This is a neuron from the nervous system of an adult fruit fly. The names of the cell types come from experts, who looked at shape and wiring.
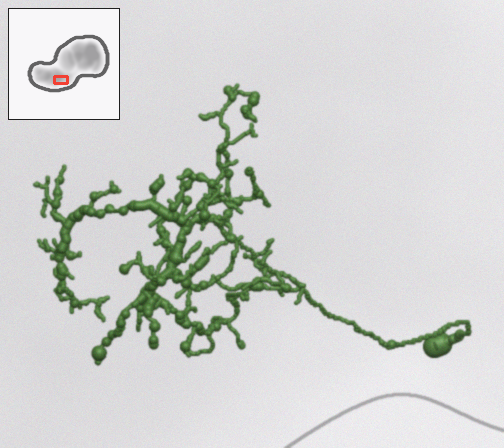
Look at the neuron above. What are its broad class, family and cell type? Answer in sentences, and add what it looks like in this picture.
Its broad class is nerve-cord intrinsic neuron. The family is hemilineage 13B. It is of cell type IN13B075. The cell body is at the lower right of the picture. Dozens of branch ends can be seen.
